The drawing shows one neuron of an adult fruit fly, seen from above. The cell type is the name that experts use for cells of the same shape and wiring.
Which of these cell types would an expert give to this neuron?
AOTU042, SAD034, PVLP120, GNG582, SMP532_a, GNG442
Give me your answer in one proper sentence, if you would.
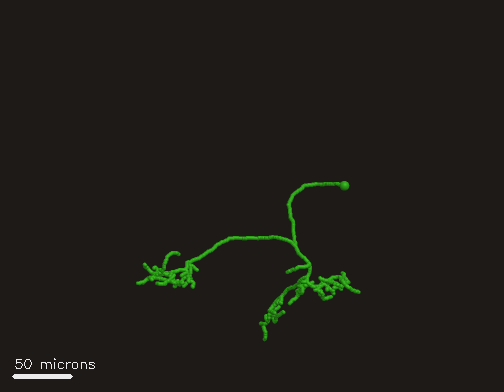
With respect to cell type, this neuron is GNG442.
